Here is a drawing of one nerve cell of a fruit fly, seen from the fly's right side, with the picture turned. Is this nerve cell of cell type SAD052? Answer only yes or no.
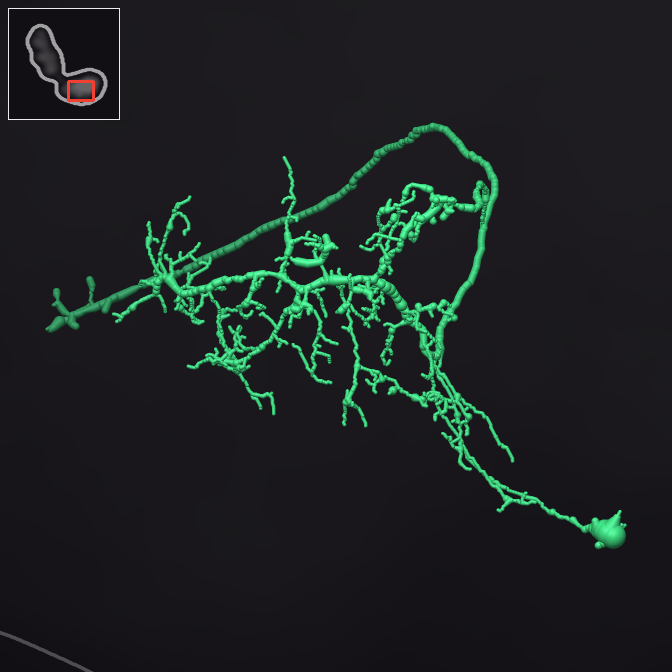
yes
